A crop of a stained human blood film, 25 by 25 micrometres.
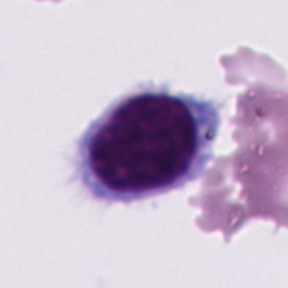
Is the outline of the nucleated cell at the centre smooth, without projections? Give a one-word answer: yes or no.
No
